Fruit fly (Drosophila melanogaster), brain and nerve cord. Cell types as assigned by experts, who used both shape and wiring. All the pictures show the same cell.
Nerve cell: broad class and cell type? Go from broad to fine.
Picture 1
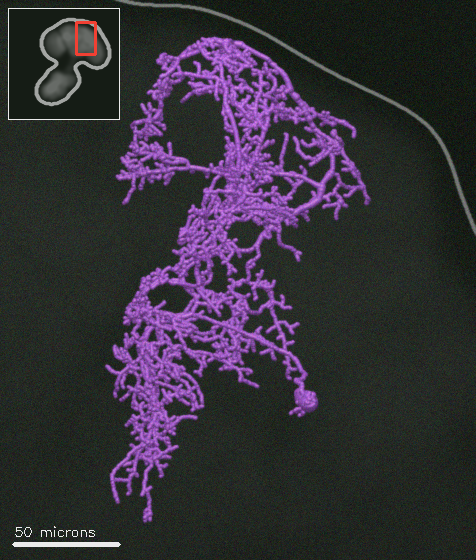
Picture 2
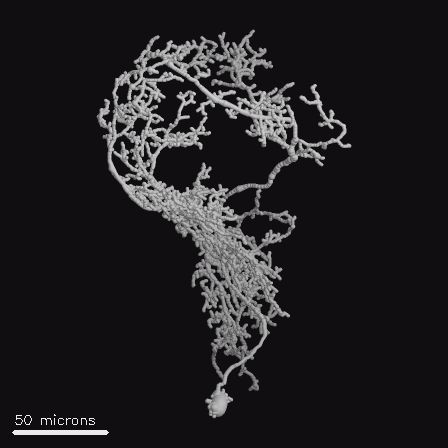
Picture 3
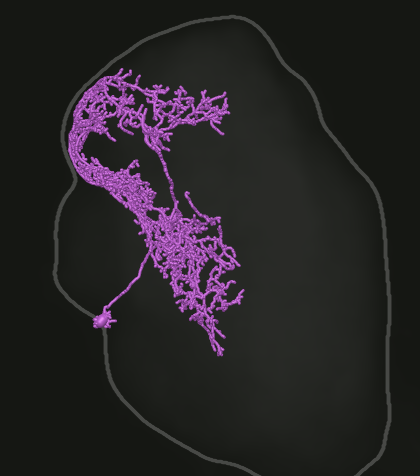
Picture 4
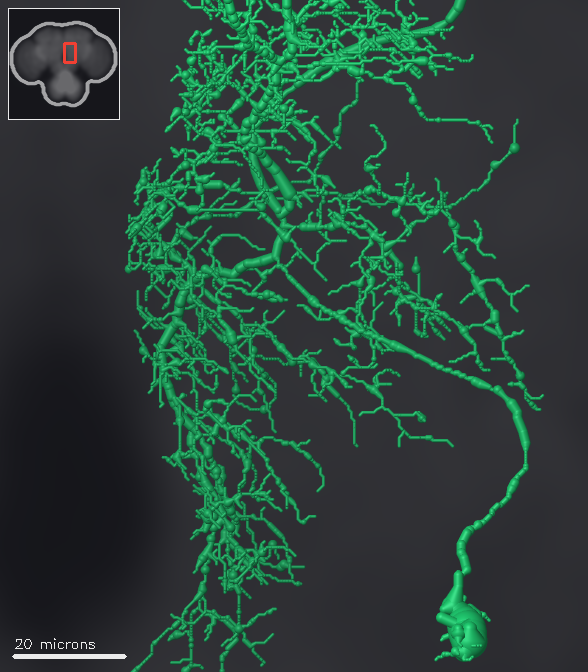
central-brain intrinsic neuron; SMP163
